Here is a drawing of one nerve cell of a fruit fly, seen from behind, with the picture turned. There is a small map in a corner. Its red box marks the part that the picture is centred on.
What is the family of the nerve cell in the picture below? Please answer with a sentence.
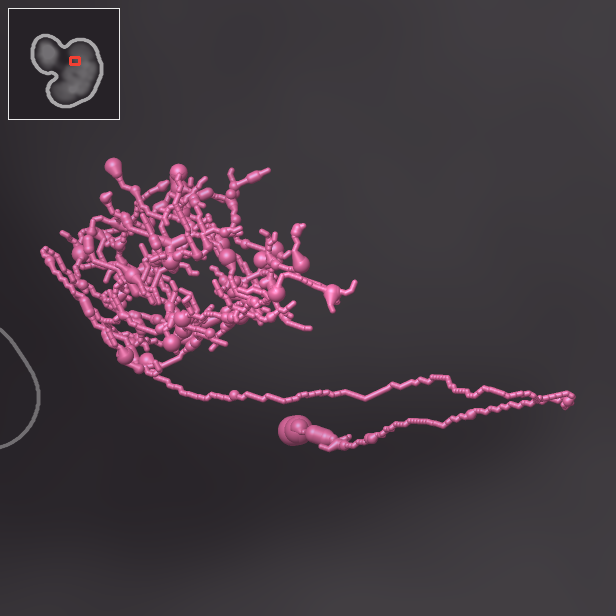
The family is Li.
